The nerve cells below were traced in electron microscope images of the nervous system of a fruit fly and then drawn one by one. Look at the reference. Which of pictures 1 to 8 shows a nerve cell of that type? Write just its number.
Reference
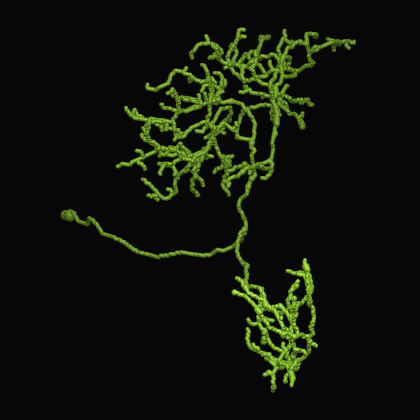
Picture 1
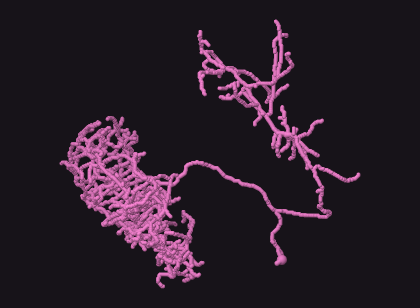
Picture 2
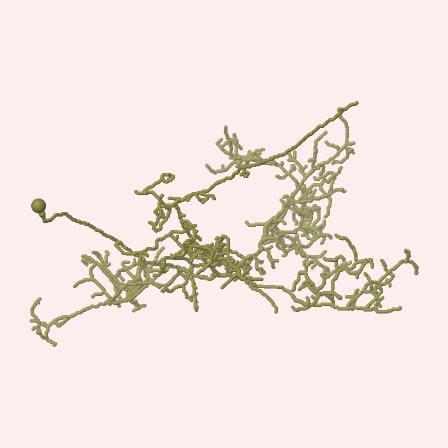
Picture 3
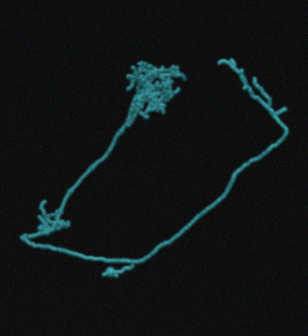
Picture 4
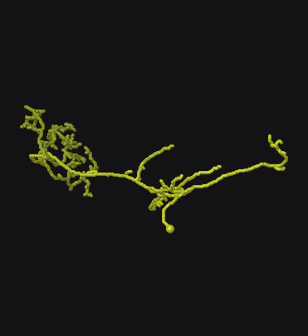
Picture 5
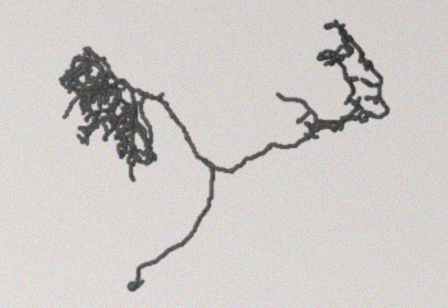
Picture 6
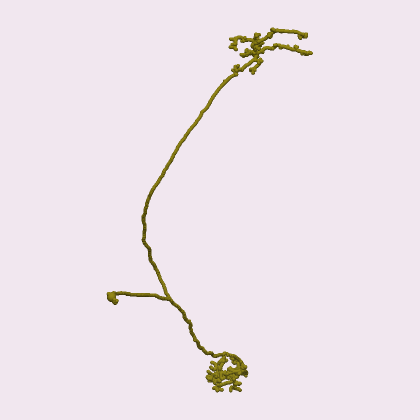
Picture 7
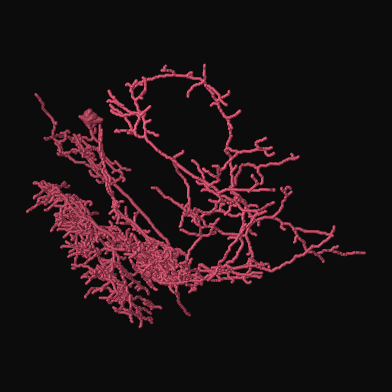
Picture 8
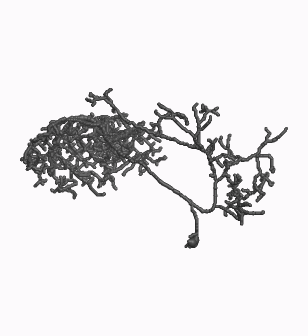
5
